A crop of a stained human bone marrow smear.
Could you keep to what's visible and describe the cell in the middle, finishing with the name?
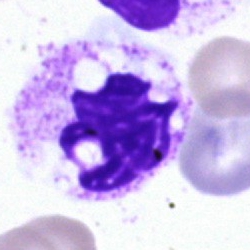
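Irregular and folded, with several indentations, the nucleus has dark purple, dense chromatin. Fine pink-purple granules are scattered through the cytoplasm. Several clear, unstained vacuoles lie close against the nucleus. This is a segmented neutrophil.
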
